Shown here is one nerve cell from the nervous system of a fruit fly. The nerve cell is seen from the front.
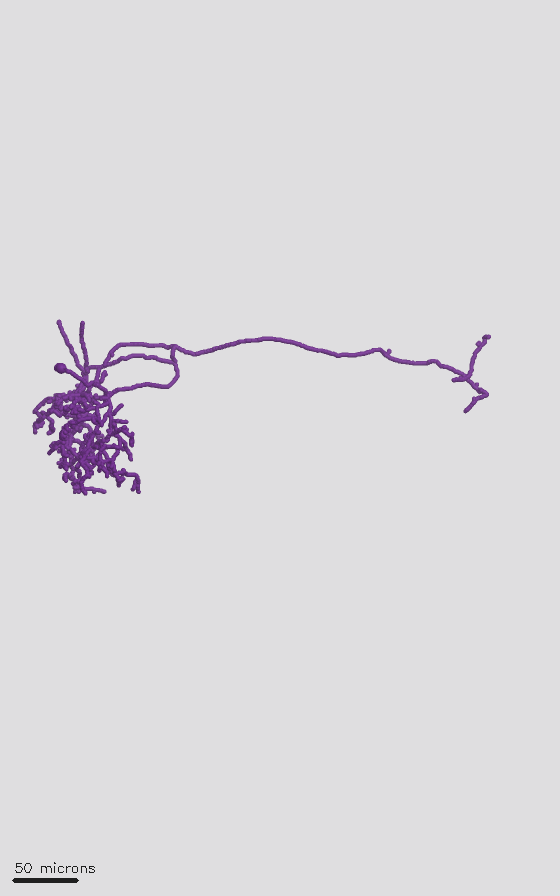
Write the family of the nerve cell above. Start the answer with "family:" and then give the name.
family: hemilineage VLPl&d1_dorsal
